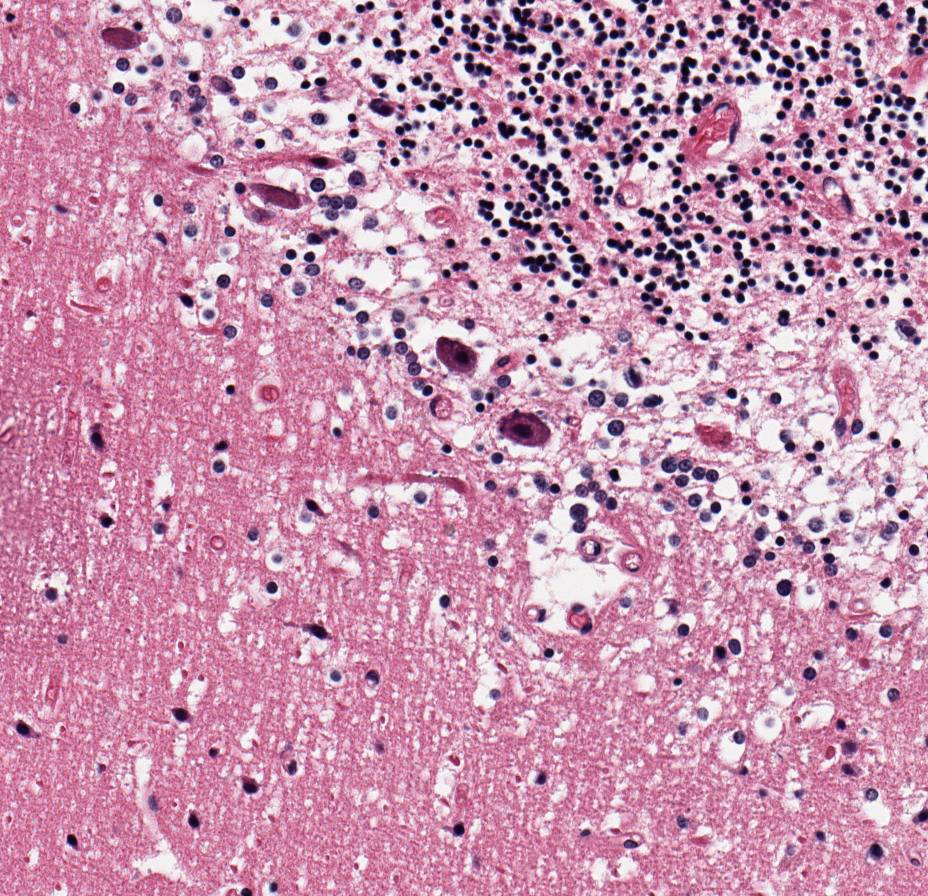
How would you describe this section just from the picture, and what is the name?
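Look first at the upper right: that zone is packed with small dark nuclei. Each is round and darkly stained, with little visible cytoplasm. Follow the border running diagonally from upper left toward lower right. On its other side, at lower left, the tissue is pink and finely fibrillar, with only sparse scattered nuclei. This is cerebellum.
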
